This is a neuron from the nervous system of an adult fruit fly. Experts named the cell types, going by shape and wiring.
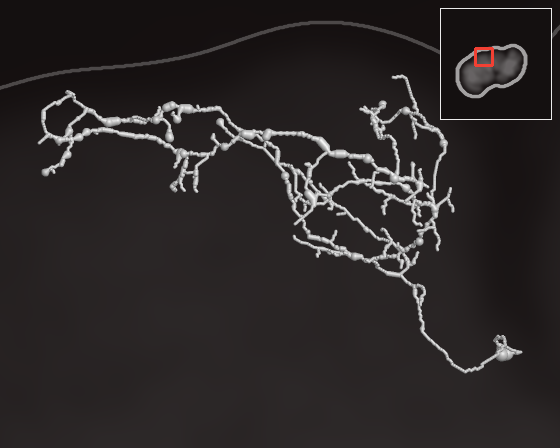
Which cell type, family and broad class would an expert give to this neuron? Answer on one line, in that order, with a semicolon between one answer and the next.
LHAV2i4; hemilineage LHa2; central-brain intrinsic neuron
